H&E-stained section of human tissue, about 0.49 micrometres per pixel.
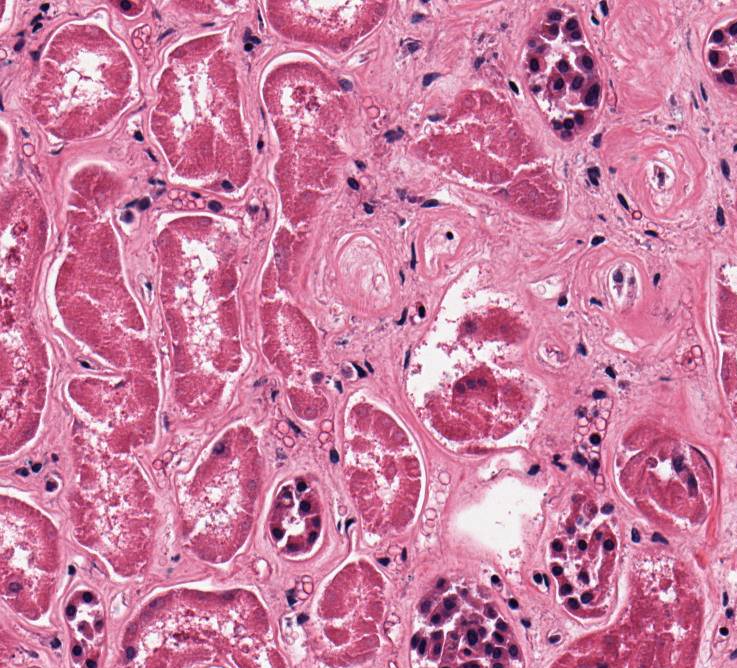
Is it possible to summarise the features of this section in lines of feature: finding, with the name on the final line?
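Tubules: crowded, cross-sectioned, tightest in left half
Stroma: narrow strips between tubules
Smaller tubules: scattered, mainly bottom and right edges; crowded dark round nuclei, less cytoplasm
Lumens: irregular, ragged, holding pale frayed eosinophilic debris
Arterioles: small; thick, pale pink, concentrically layered walls; narrow lumens; upper right and centre
Name: renal cortex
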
